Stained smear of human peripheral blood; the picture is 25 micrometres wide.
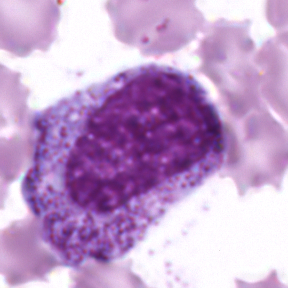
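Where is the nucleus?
Off-centre, towards the upper right of the cell.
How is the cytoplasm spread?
Broad on the left and lower side of the nucleus, only a thin rim at the upper right.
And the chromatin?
Dark purple and mottled, with small paler spots scattered through it.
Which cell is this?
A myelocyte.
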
